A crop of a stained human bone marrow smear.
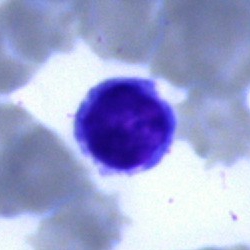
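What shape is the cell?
Roughly round, with a slightly uneven edge.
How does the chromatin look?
Dense, staining a dark purple throughout.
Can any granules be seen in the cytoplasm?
No, none are visible.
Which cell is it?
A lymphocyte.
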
